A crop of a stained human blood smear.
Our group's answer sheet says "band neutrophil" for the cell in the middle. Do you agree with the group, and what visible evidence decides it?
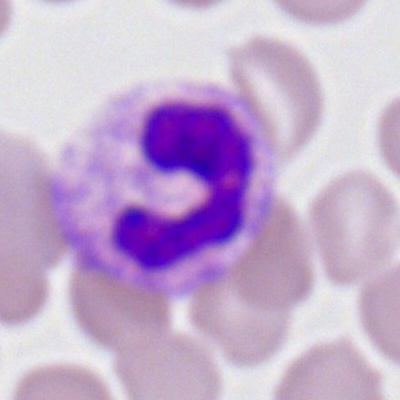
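The cell outline is roughly round. The nucleus forms one curved shape like a letter C; it stains dark purple, looks dense and shows no nucleoli. The cytoplasm is pale pinkish-lilac and holds fine, faint lilac granules.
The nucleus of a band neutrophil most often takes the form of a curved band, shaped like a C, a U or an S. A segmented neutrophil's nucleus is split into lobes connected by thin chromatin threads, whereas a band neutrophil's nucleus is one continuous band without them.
The single C-shaped nucleus here therefore speaks for band neutrophil and against segmented neutrophil. Band neutrophil is the fitting name.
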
